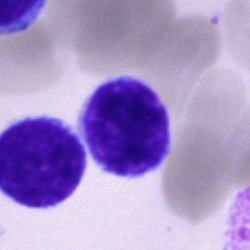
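Lymphocyte, the cell in the middle of this stained bone marrow smear. Look closely: hardly any cytoplasm can be seen around the nucleus. The chromatin is dense and dark purple, with faint mottling. No granules are seen over the cell, and its surface shows no projections.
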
